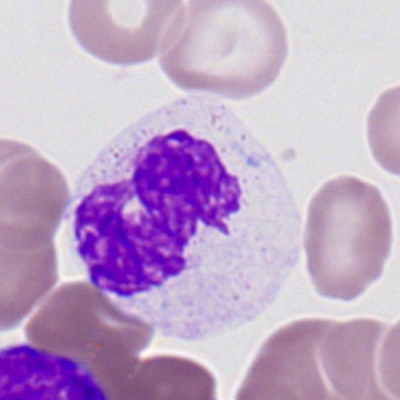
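Segmented neutrophil, in the middle of the smear: its nucleus sits toward the left, with dark purple chromatin coarsely clumped around paler gaps. The cytoplasm's abundant and pale grey-blue, with fine pinkish-red granules scattered through it.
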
